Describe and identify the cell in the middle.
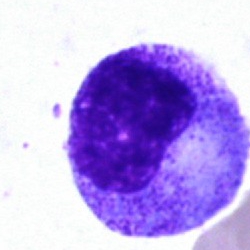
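The first thing I notice is the nucleus, off-centre toward the upper left, with a shallow indentation on its right side. Fine purple granules are scattered through the cytoplasm, though beside that indentation the cytoplasm is paler and less granular. It's a metamyelocyte.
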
